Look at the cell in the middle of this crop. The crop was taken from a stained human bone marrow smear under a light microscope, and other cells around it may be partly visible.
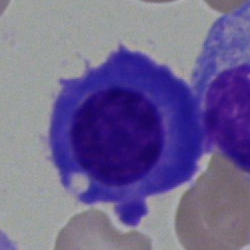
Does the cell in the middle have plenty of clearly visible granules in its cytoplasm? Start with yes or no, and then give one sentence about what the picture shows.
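No. No granules are visible in the cytoplasm.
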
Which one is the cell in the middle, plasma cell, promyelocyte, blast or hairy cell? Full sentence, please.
Standing at the centre of this crop is a plasma cell.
